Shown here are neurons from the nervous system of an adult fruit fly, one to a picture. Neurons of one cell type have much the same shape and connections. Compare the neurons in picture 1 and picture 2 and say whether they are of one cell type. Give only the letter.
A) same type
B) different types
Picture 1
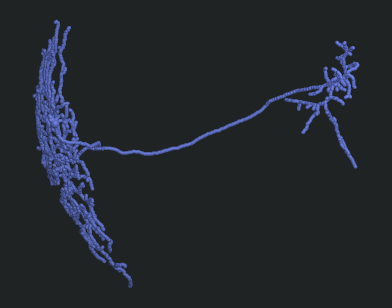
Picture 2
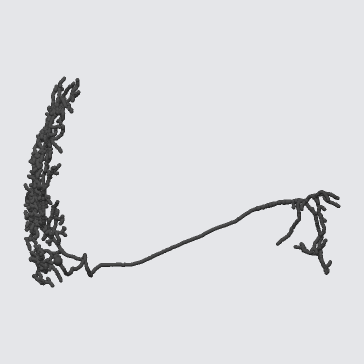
B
